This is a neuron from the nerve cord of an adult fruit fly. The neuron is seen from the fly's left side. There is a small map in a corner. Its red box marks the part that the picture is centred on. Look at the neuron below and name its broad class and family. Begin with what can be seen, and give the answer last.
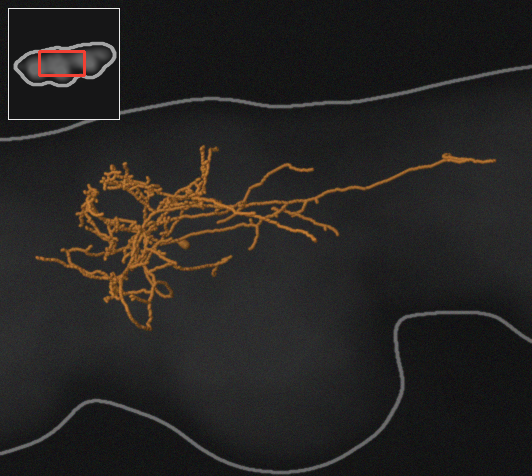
Dozens of branch ends can be seen. In this view it is more than twice as wide as it is tall. Its broad class is nerve-cord intrinsic neuron. Its family is hemilineage 17A.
